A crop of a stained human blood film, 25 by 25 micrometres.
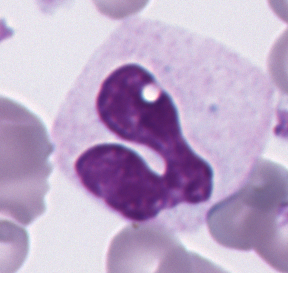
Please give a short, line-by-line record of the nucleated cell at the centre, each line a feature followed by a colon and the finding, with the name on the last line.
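Cytoplasm: abundant, pale lilac-pink
Granules: fine and faint, lilac, within the cytoplasm
Vacuoles: none in the cytoplasm
Nucleoli: none visible in the nucleus
Cell: segmented neutrophil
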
